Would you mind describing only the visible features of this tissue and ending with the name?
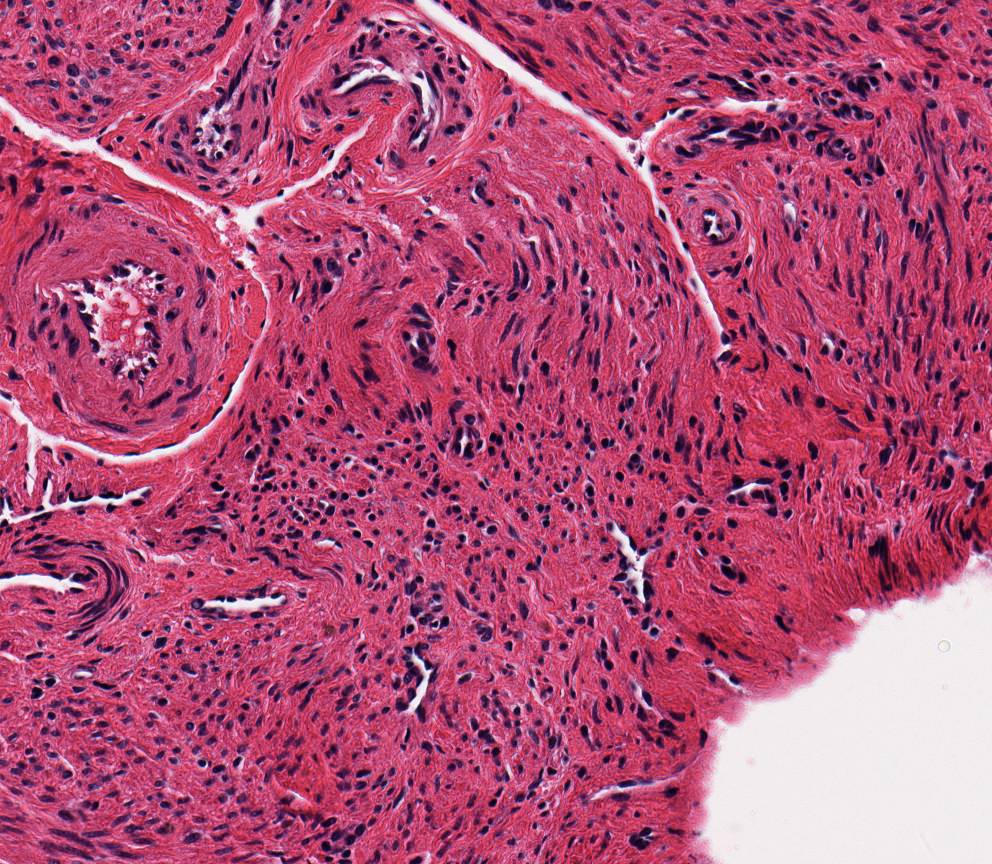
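Spindle cells form fascicles running in varying, interlacing directions across the field. Several thick-walled vessels with concentrically layered walls occupy the upper left. Most nuclei are dark and elongated, particularly in the right half. The fibrillary background between nuclei stains a strong pink-red. The tissue is uterus other than the cervix.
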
